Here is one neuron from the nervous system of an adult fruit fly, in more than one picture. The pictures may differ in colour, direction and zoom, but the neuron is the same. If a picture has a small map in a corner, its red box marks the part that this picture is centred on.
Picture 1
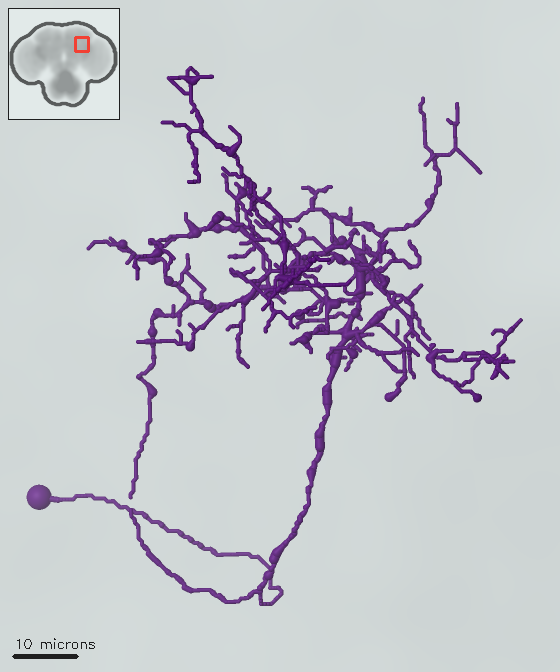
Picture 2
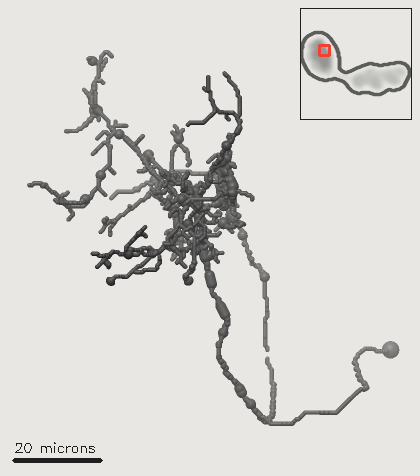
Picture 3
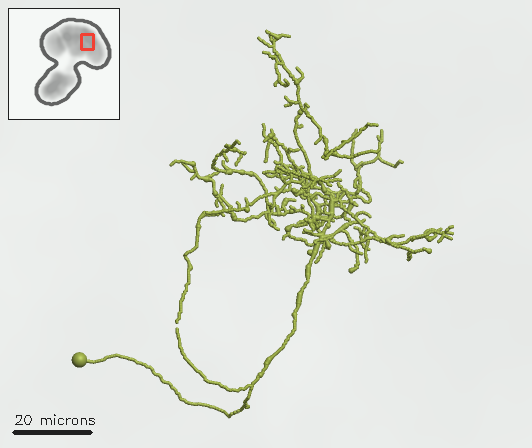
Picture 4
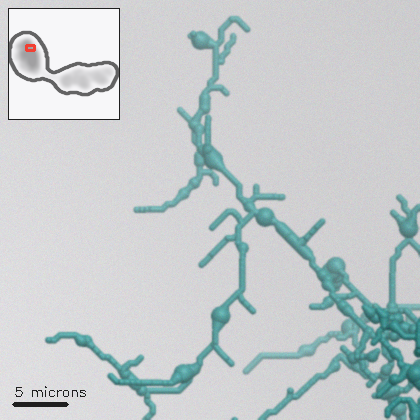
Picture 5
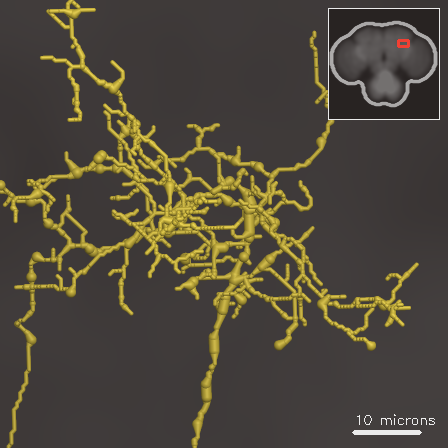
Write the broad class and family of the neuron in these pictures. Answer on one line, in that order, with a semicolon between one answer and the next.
central-brain intrinsic neuron; hemilineage VPNp&v1_ventral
